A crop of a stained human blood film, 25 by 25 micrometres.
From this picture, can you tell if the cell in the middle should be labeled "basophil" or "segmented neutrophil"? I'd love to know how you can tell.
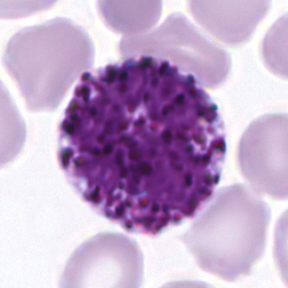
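This one is a basophil. Start with the granules: they are numerous and coarse, scattered over the whole cell, and dark purple to almost black.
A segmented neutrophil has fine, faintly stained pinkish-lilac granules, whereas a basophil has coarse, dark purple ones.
You can also see that these granules vary noticeably in size from one to another. Now notice that they lie over the nucleus as well as the cytoplasm, reaching right to the cell edge.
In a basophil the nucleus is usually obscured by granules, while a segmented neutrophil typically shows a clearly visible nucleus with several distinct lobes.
The cell measures about 15 micrometres across.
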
